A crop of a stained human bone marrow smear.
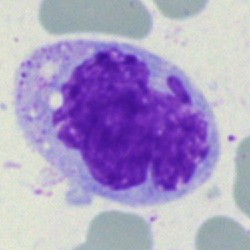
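A monocyte: the central cell in a stained human bone marrow smear, light microscopy. The nucleus fills most of the cell, lies toward the right side, and has an irregular, folded outline with indentations. Its chromatin is dark purple, with a mottled, clumped texture. The cytoplasm is moderate in amount and pale grey-blue.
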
